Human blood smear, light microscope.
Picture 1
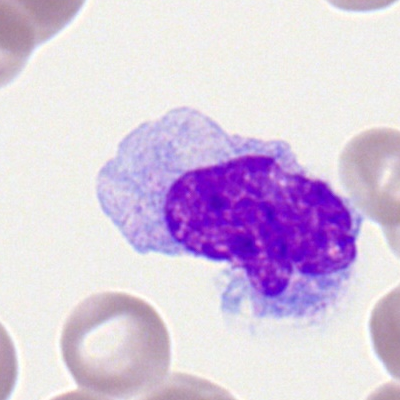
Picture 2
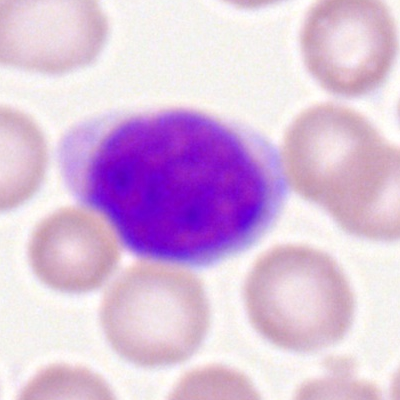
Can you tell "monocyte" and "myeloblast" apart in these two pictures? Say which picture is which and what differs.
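The monocyte appears in picture 1 and the myeloblast in picture 2. The monocyte's outline is irregular and ruffled; the myeloblast is oval, wider from side to side than from top to bottom. The monocyte nucleus is folded and irregular, notched along its lower edge, and shows no distinct nucleoli.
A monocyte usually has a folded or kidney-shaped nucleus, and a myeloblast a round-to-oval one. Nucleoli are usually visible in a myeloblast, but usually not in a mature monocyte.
In the myeloblast, the nucleus fills most of the cell. The monocyte's cytoplasm is abundant and pale grey-blue, spreading broadly to the left of the nucleus; the myeloblast's cytoplasm is pale blue.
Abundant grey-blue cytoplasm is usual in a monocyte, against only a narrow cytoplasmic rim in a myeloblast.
Fine, dust-like pinkish granules are scattered through the monocyte's cytoplasm; the myeloblast shows none.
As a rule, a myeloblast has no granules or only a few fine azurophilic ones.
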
